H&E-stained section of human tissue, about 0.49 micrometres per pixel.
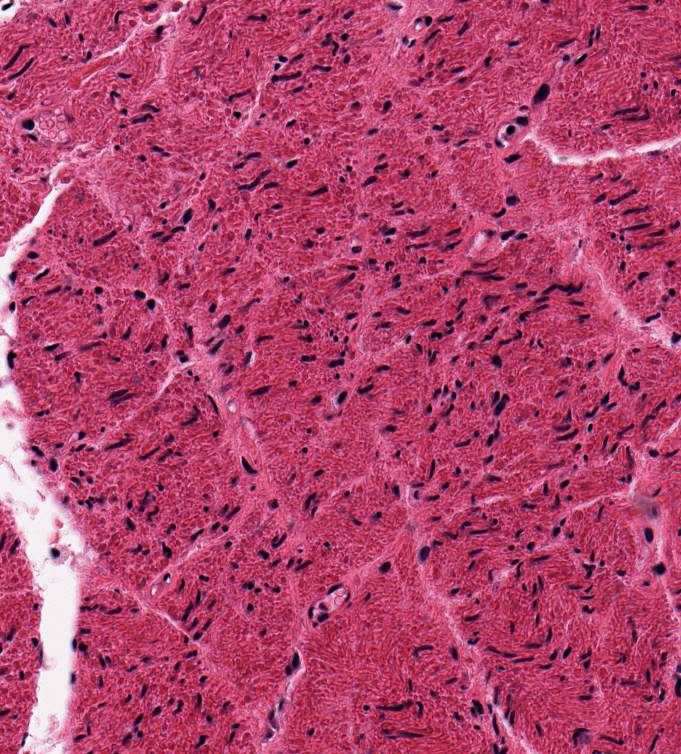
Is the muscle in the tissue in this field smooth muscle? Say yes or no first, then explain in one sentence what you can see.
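Yes. The field is filled by bundles of smooth muscle separated by thin, paler pink fibrous septa.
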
